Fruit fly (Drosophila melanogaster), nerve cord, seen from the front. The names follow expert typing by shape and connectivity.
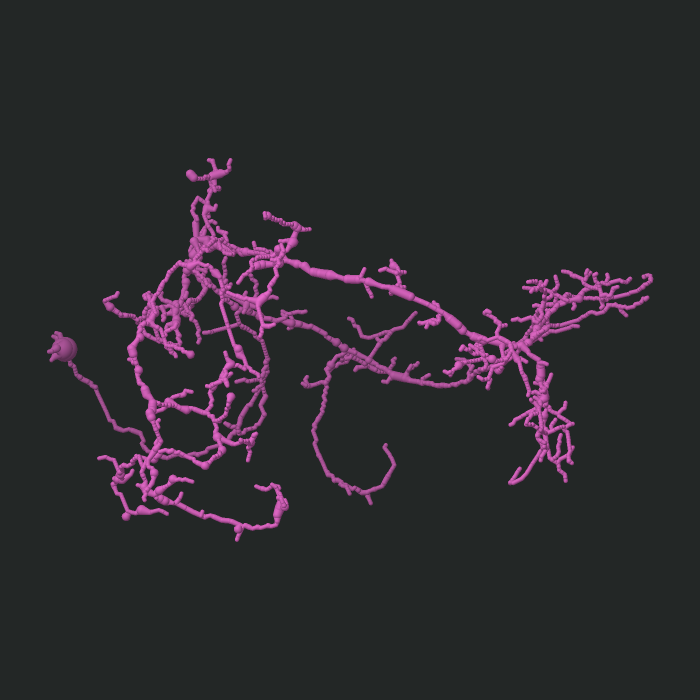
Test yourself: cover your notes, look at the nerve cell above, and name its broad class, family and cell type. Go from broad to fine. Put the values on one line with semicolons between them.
nerve-cord intrinsic neuron; hemilineage 03A; IN03A069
